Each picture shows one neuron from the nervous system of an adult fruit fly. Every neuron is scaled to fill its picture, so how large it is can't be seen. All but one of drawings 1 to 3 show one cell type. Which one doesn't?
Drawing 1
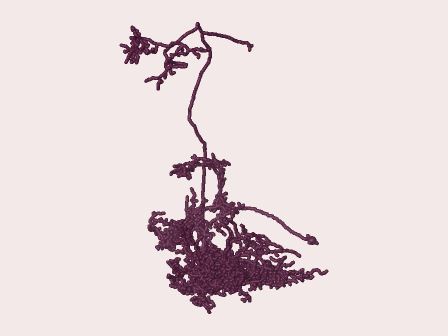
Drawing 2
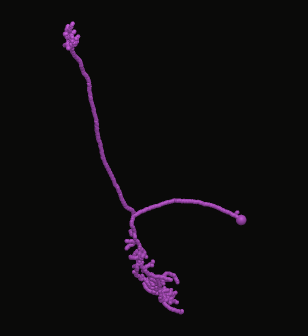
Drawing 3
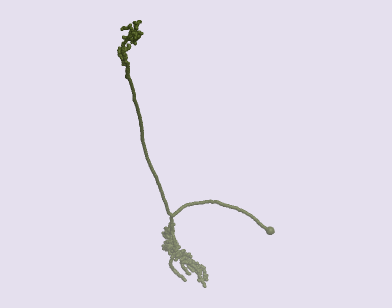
Drawing 1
